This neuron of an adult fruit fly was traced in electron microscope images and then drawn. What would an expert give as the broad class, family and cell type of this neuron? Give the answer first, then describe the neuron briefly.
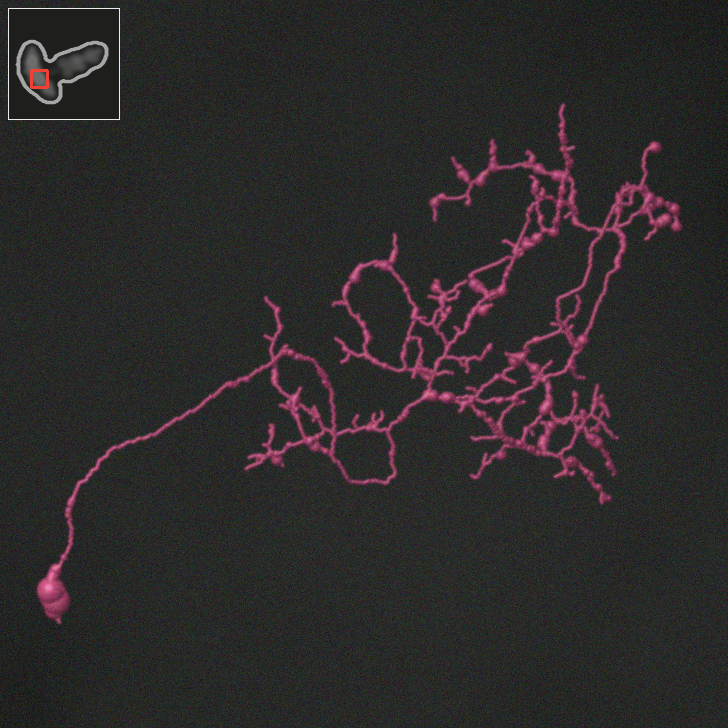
This is a central-brain intrinsic neuron. The family is hemilineage MX3. The cell type is CB1265. It is in the brain and does not reach the nerve cord. Dozens of branch ends can be seen.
